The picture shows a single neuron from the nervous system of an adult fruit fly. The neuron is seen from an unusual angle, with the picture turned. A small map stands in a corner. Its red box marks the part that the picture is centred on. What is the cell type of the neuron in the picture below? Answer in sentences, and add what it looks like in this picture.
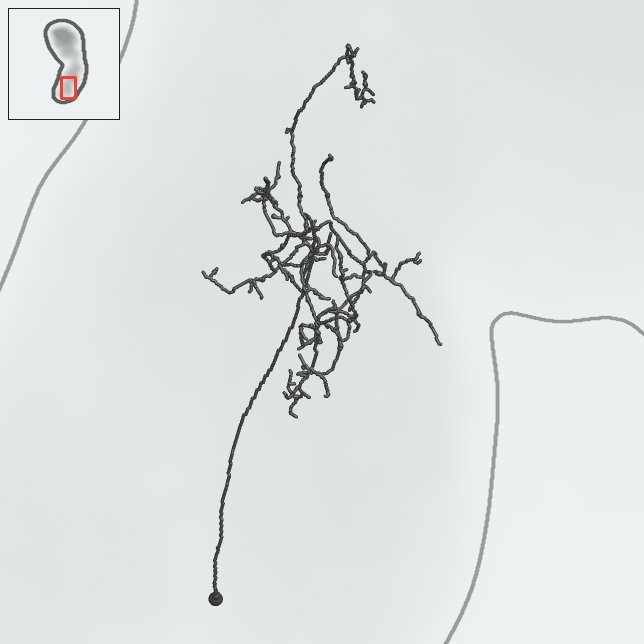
The cell type is IN12B085. This is a nerve-cord intrinsic neuron. The picture shows dozens of branch ends. As drawn here it is taller than it is wide.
